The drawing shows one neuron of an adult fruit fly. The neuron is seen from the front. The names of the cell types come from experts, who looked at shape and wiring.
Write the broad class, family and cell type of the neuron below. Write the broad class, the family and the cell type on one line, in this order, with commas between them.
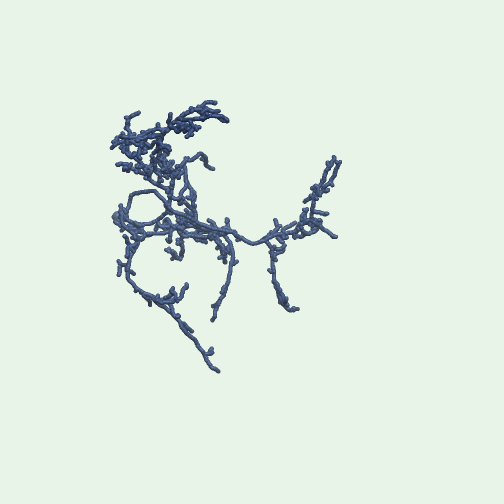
central-brain intrinsic neuron, hemilineage DL1_ventral, SIP110m_a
